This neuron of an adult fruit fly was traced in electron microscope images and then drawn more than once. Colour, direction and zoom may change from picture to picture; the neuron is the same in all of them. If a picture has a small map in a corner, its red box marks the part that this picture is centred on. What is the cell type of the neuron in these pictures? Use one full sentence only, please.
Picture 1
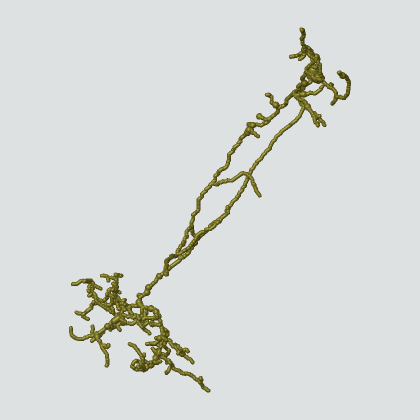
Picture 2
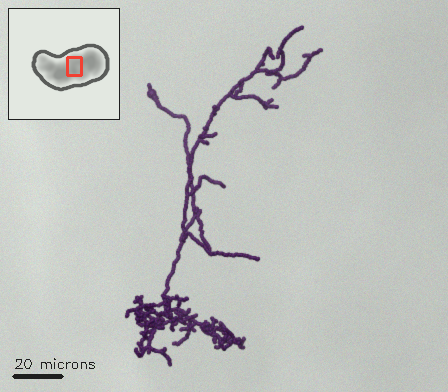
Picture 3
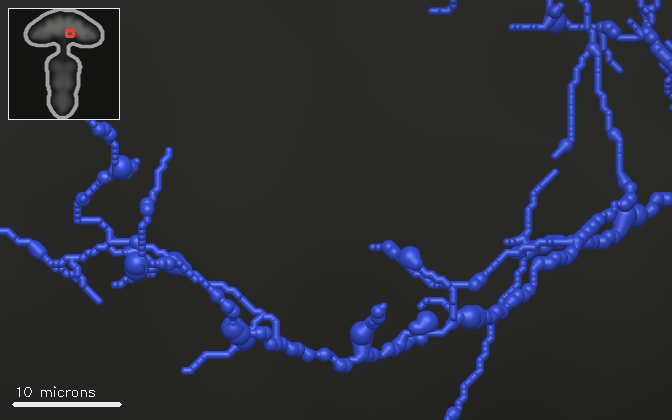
Regarding its cell type, the neuron is WED164.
